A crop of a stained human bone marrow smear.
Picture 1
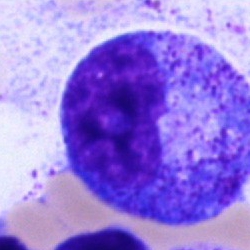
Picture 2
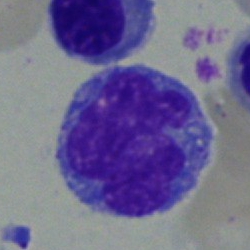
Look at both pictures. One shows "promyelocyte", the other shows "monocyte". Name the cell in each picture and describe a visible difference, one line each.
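Picture 1 shows a promyelocyte: Numerous purple granules are scattered throughout the cytoplasm.
Picture 2 shows a monocyte: No distinct granules are visible in the cytoplasm.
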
